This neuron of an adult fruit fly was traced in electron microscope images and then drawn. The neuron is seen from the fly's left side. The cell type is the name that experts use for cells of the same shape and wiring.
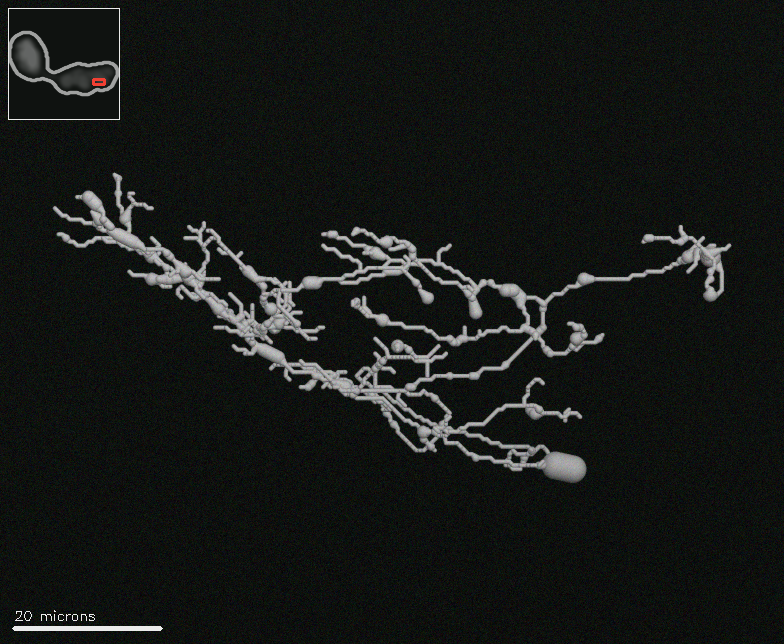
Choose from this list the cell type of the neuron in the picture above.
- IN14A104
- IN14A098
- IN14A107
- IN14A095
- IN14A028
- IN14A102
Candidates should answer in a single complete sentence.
The neuron belongs to cell type IN14A098.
